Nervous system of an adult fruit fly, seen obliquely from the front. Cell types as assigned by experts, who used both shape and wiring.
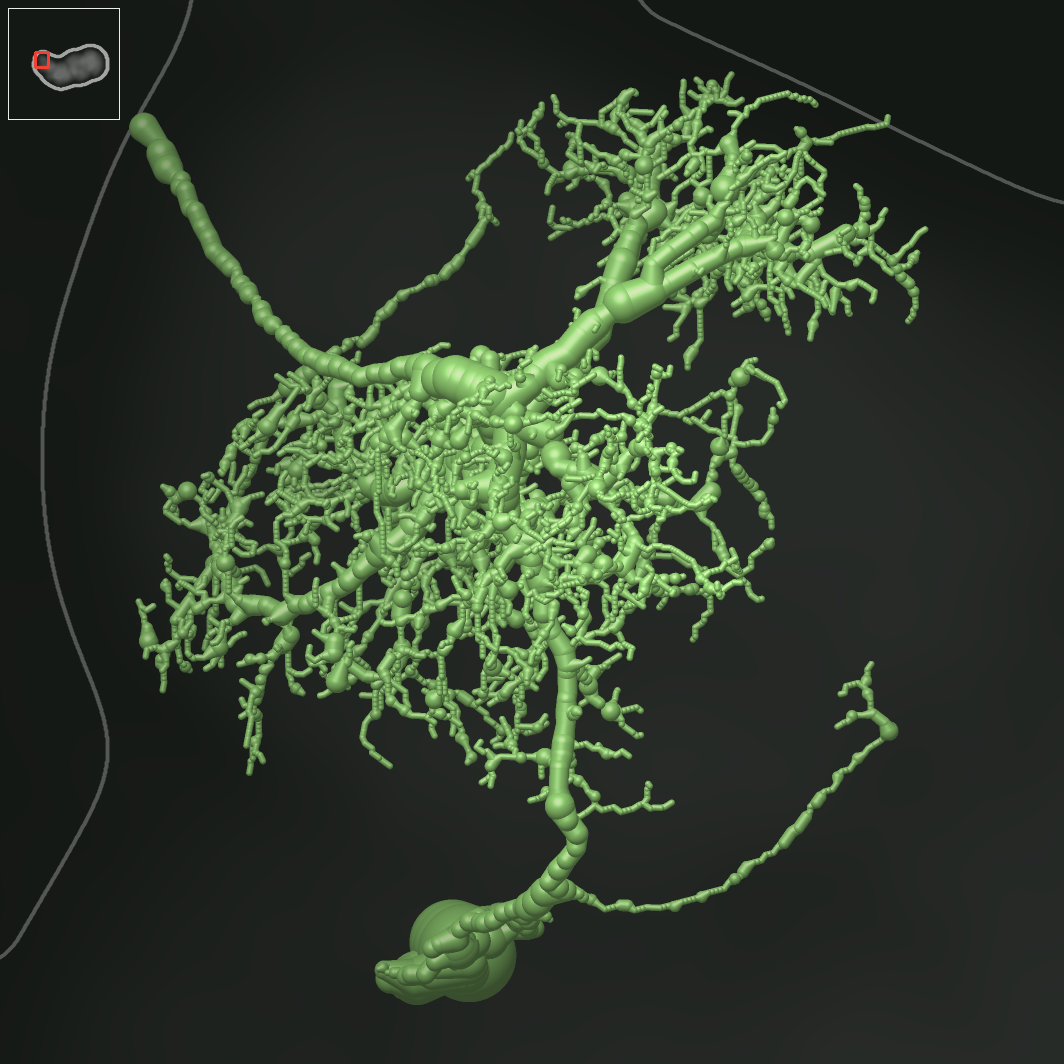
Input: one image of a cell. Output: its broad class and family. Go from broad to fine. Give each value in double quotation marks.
"motor neuron of the nerve cord", "hemilineage 06A"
